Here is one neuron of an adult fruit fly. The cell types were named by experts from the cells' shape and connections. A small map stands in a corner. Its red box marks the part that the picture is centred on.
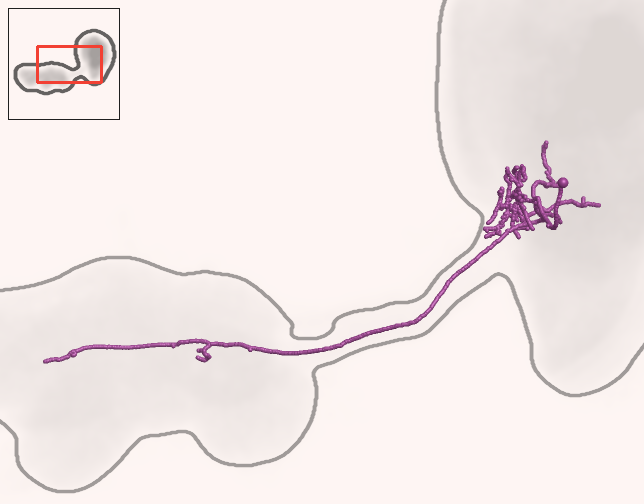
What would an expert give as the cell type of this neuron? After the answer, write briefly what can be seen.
It is of cell type DNge115. This is a descending neuron. As drawn here it is more than twice as wide as it is tall.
